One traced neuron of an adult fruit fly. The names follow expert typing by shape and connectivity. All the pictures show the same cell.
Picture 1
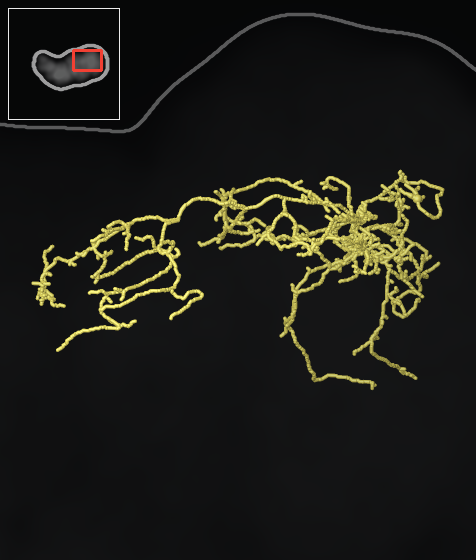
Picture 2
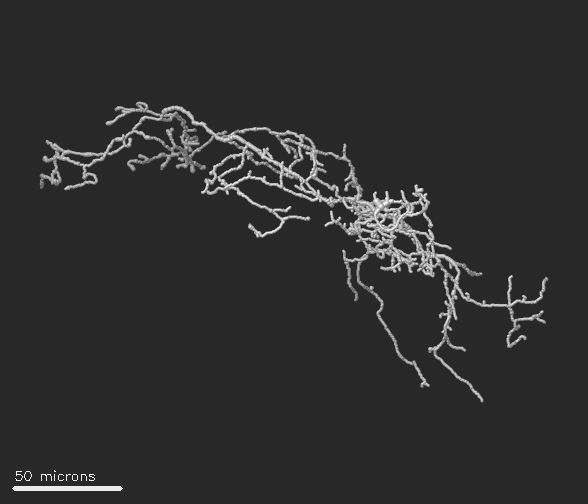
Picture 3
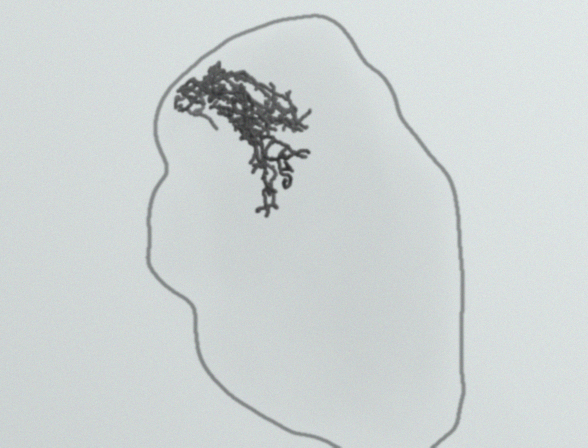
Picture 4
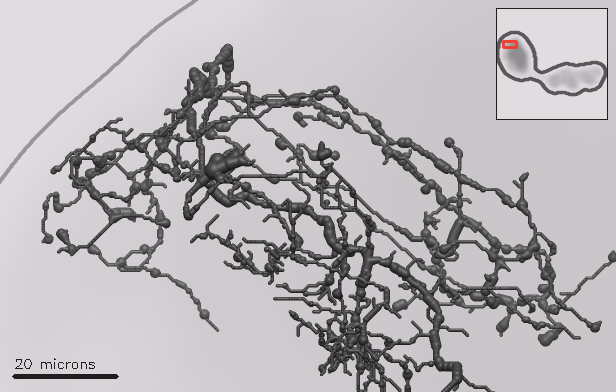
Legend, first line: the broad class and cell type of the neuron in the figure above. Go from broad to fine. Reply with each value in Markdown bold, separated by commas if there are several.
**central-brain intrinsic neuron**, **SIP132m**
